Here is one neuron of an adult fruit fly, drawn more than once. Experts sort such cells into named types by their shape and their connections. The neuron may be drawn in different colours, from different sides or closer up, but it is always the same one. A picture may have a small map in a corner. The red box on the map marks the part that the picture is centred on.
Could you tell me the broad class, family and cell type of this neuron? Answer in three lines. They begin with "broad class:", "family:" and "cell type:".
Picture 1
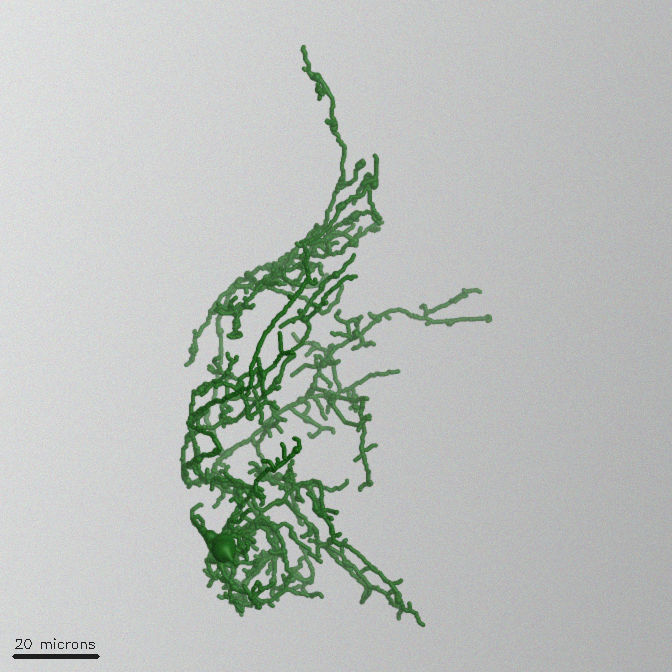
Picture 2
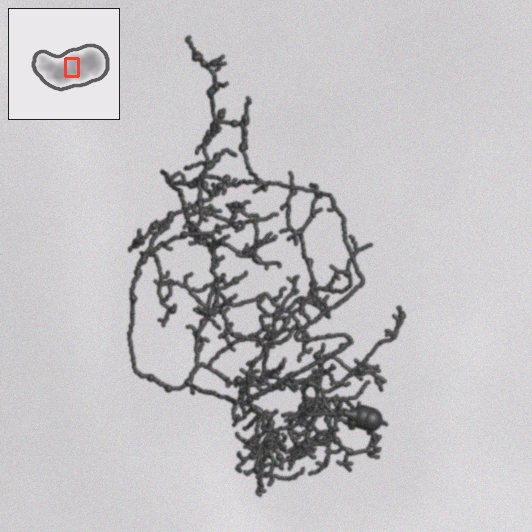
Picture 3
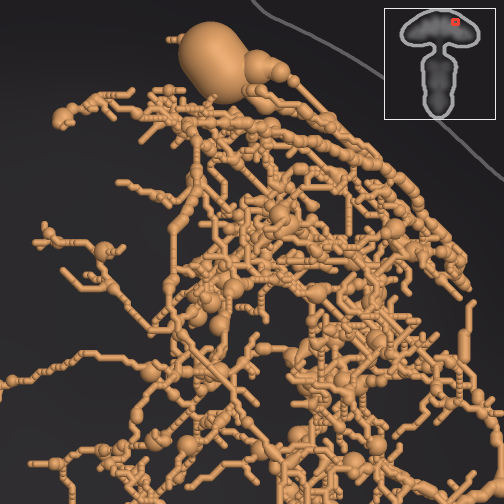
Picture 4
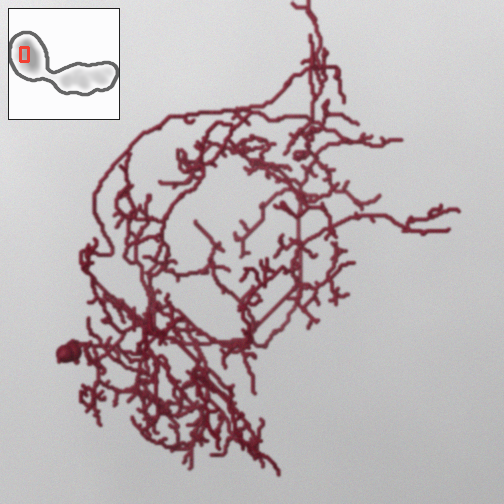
broad class: central-brain intrinsic neuron
family: hemilineage VLPa1_lateral
cell type: AVLP305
